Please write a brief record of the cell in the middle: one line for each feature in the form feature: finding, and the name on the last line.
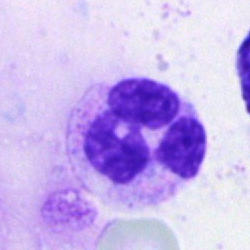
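Chromatin: dense, staining dark purple
Nucleoli: none I can find in any of the lobes
Cytoplasm: pale, almost colourless, just a faint pink tint
Granules: fine, scattered, pinkish-lilac
So, the cell: segmented neutrophil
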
